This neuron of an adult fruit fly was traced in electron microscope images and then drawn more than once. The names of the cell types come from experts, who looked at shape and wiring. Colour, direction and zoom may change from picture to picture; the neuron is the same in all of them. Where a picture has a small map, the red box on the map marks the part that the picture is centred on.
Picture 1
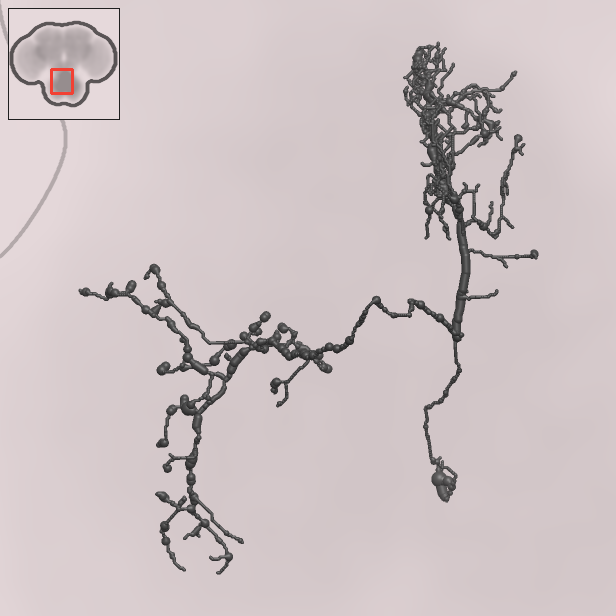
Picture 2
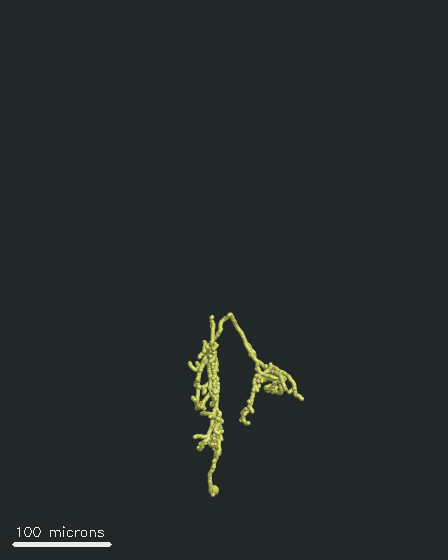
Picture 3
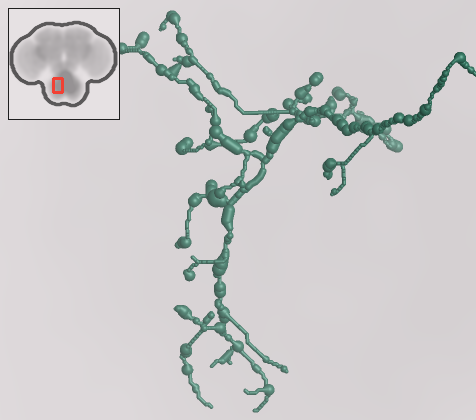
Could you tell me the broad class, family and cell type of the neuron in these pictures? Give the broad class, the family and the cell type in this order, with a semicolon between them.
nerve-cord intrinsic neuron; hemilineage 06B; IN06B033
